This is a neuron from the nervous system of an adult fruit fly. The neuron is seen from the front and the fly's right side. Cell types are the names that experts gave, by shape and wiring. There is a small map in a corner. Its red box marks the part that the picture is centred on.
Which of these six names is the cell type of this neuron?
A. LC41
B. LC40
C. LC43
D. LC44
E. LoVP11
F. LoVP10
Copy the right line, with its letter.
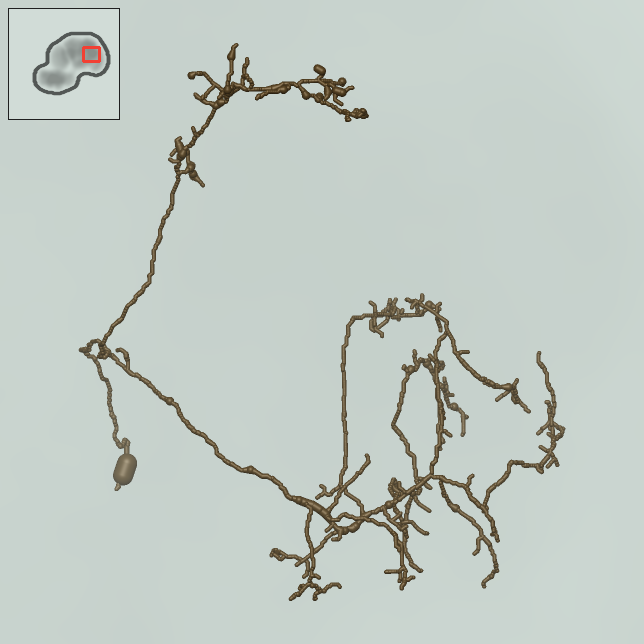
C. LC43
